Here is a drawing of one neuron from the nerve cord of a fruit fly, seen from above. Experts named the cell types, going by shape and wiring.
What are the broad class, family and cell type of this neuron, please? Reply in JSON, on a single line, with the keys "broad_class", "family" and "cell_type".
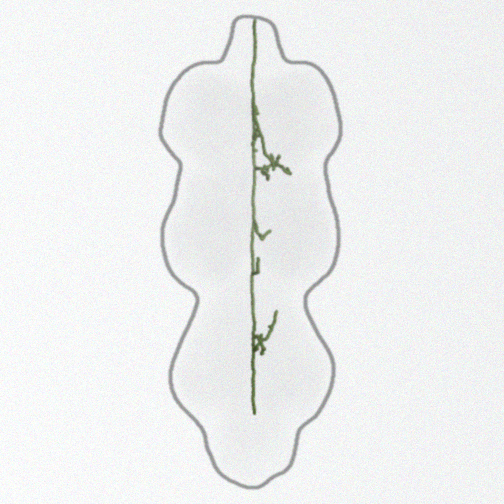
{"broad_class": "descending neuron", "family": "DNp", "cell_type": "DNp29"}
